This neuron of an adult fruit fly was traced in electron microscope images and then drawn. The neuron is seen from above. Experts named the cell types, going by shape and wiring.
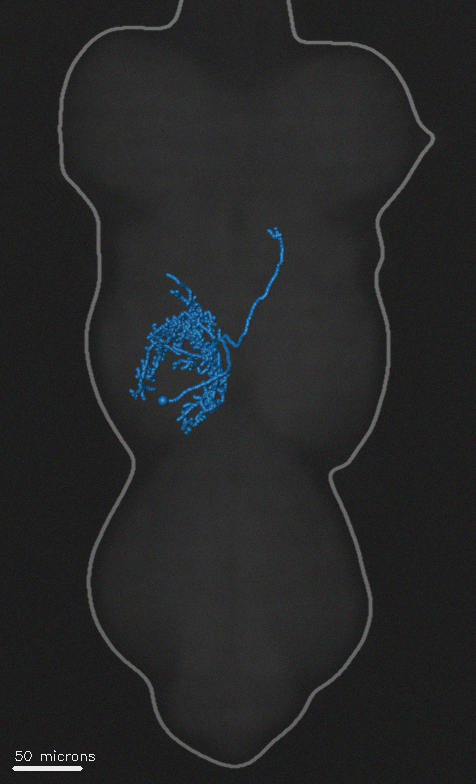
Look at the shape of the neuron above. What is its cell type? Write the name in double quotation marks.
"IN23B023"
